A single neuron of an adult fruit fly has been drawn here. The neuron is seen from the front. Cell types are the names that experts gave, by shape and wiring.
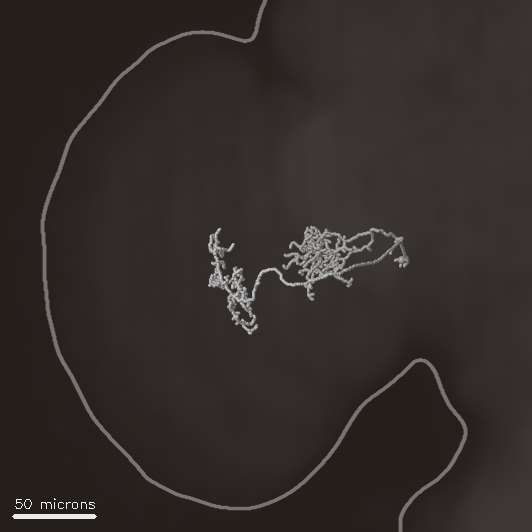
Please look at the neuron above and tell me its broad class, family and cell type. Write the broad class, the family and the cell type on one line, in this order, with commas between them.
optic-lobe intrinsic neuron, MeLo, MeLo13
